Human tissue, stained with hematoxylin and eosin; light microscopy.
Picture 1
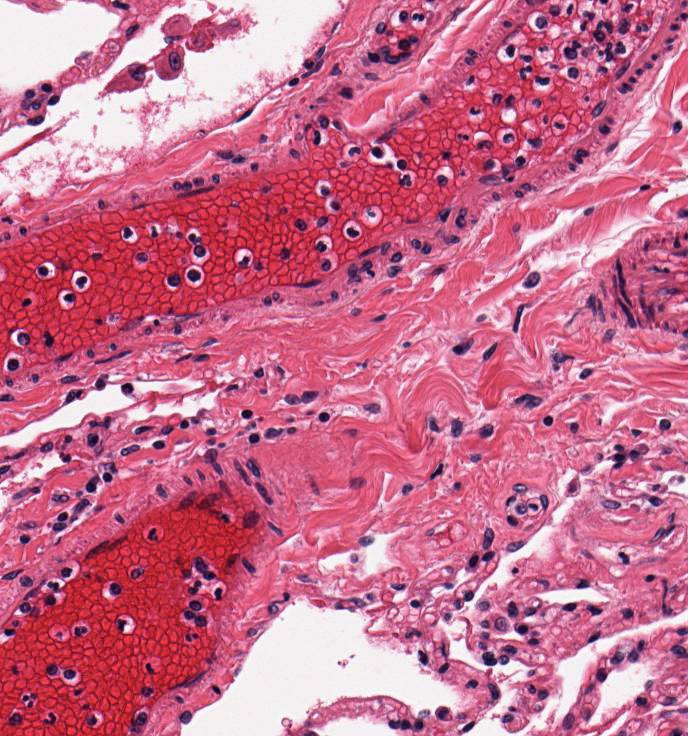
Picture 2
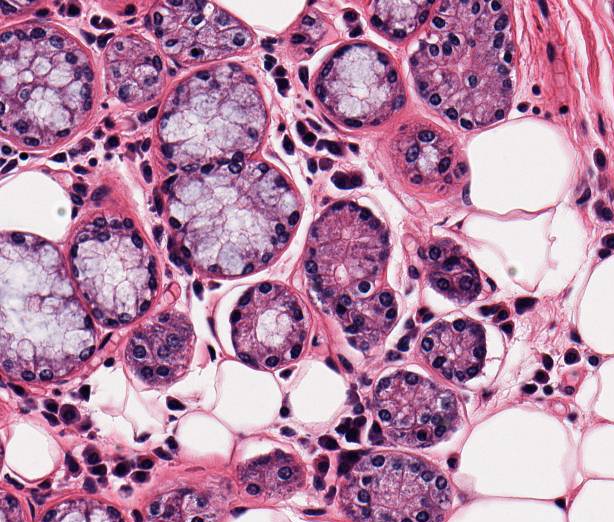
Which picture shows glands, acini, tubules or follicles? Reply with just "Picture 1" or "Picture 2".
Picture 2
